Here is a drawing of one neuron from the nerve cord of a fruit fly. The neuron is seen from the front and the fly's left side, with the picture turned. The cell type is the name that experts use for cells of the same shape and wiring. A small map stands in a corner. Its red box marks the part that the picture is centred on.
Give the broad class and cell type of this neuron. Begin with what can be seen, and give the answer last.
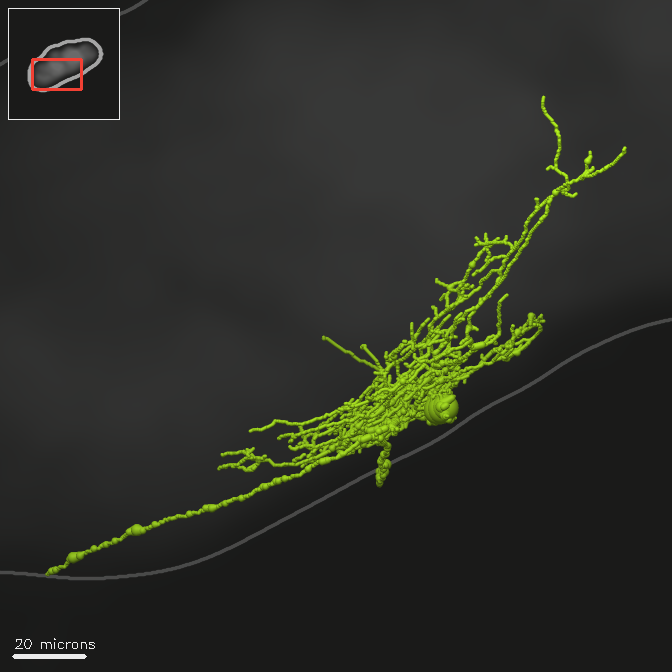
By the scale bar it is about 170 microns wide in this view. Dozens of branch ends can be seen. Its broad class is efferent neuron of the nerve cord. The cell type is ENXXX128.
